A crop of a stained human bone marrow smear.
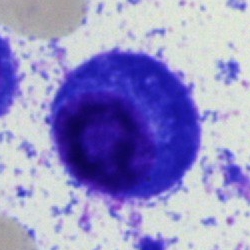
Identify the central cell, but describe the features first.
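The cell has a round outline. Its nucleus is placed off-centre, toward the lower left. Just above and to the right of the nucleus, the cytoplasm shows a paler area. No distinct granules are present in the cytoplasm. The cell is a plasma cell.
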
